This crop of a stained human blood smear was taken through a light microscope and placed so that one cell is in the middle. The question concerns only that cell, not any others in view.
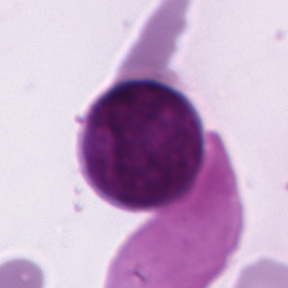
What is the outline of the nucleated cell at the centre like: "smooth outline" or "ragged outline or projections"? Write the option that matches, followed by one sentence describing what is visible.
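Smooth outline. The cell has a round, smooth outline.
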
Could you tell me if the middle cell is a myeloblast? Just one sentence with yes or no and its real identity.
Yes, the one cell at the centre is a myeloblast.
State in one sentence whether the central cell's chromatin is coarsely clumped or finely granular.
Just so you know, its chromatin is coarsely clumped.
